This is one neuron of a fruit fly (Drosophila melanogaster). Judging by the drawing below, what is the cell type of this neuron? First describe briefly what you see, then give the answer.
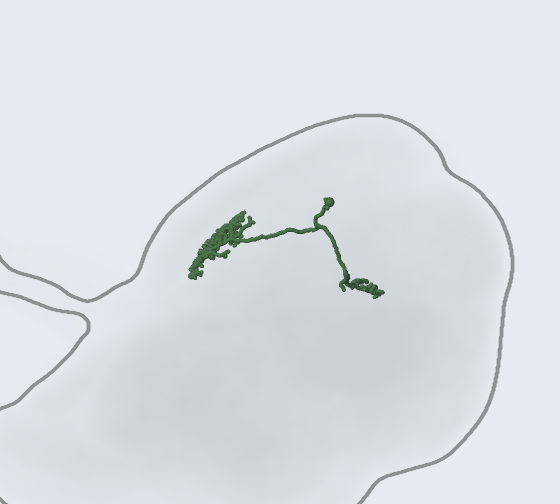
The cell body is in the middle of the picture. As drawn here it is wider than it is tall. Its broad class is visual projection neuron. The cell type is LC11.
